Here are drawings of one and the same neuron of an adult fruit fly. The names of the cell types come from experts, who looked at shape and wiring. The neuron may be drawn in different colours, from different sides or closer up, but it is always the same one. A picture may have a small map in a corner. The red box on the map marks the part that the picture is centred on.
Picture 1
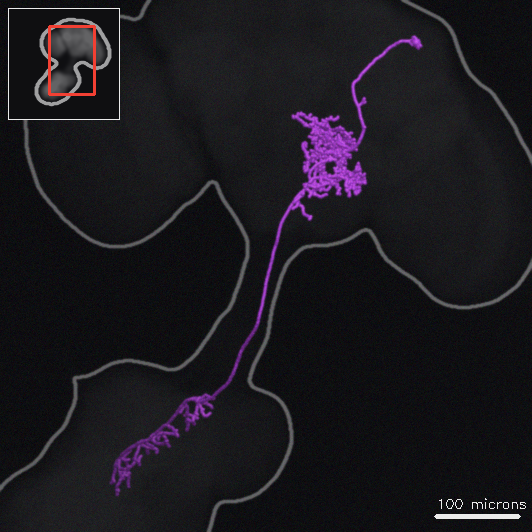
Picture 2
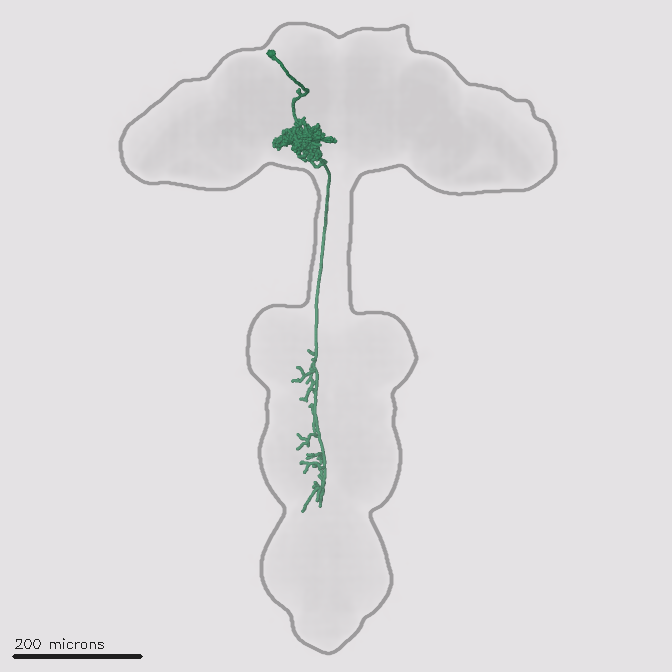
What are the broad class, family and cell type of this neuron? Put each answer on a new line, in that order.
descending neuron
hemilineage WEDd1
DNae003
